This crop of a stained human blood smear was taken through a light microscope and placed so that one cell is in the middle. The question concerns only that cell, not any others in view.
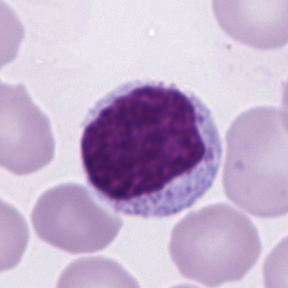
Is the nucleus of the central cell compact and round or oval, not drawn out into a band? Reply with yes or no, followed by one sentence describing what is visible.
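Yes. The nucleus is oval with a shallow notch on its right side.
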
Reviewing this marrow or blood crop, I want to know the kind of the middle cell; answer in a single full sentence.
The centrally placed cell is classified as a large granular lymphocyte.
